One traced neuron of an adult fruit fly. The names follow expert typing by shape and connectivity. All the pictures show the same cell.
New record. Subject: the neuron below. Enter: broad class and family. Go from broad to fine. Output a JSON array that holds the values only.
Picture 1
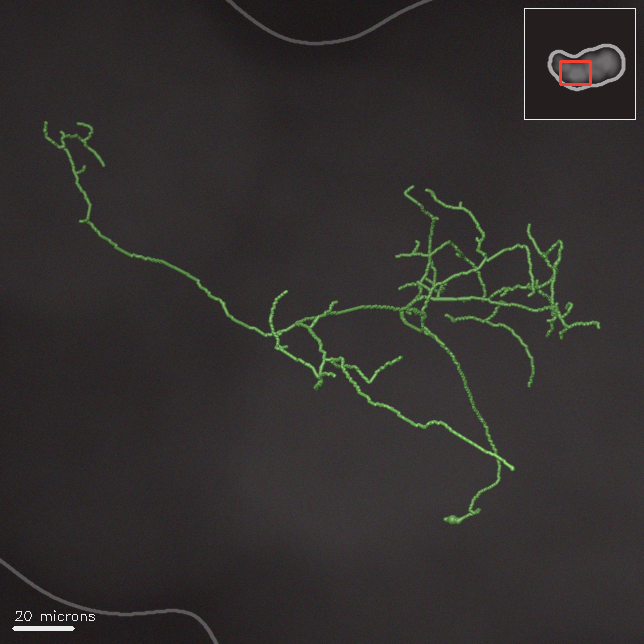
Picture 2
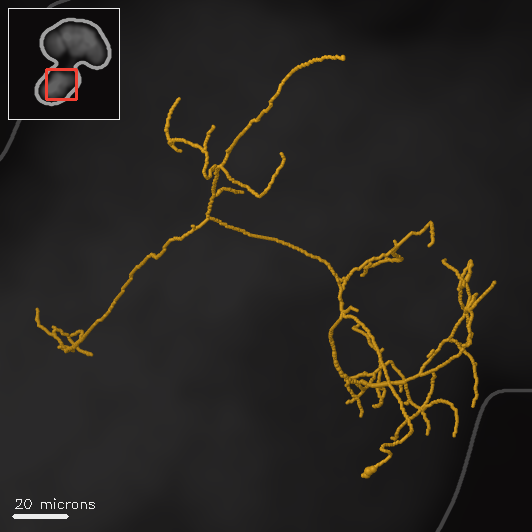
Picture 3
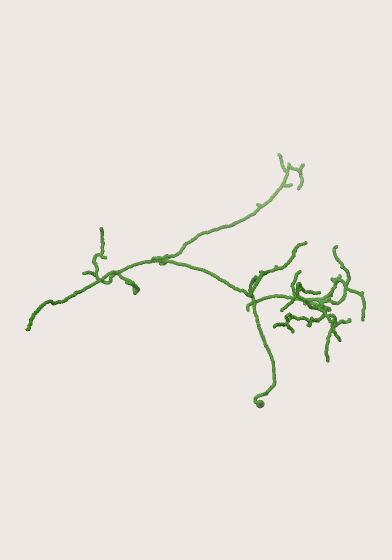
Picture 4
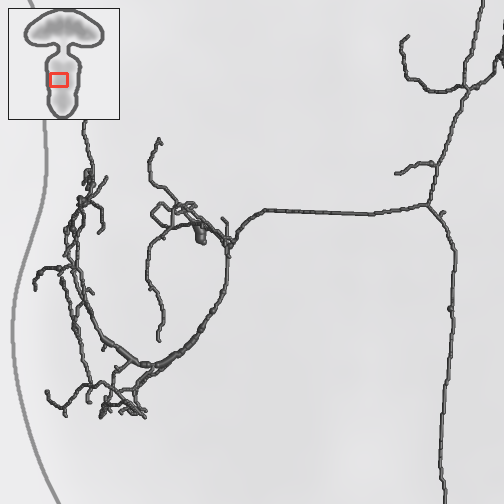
["nerve-cord intrinsic neuron", "hemilineage 07B"]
